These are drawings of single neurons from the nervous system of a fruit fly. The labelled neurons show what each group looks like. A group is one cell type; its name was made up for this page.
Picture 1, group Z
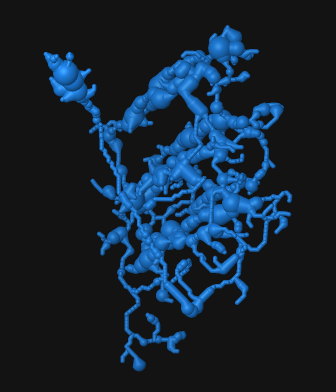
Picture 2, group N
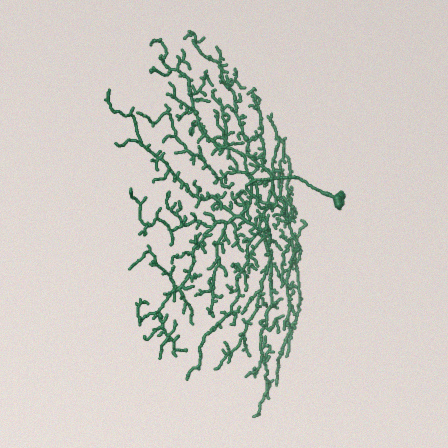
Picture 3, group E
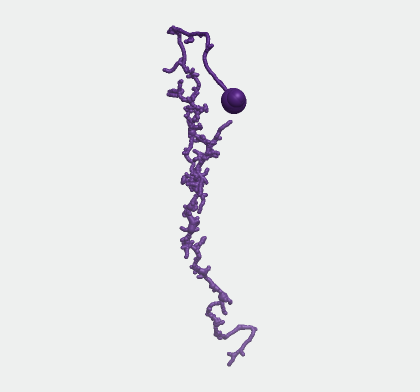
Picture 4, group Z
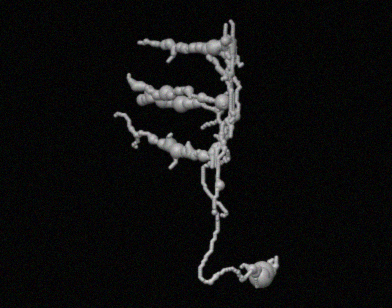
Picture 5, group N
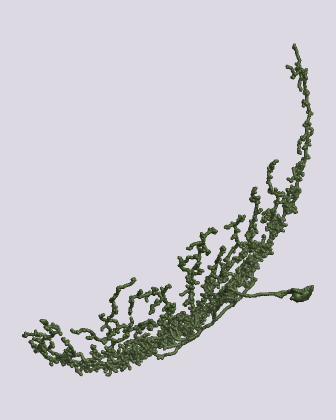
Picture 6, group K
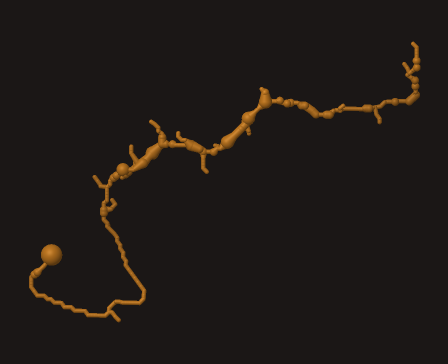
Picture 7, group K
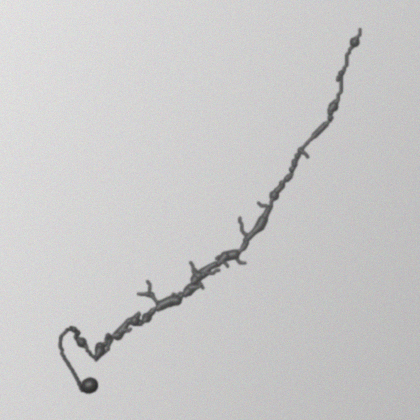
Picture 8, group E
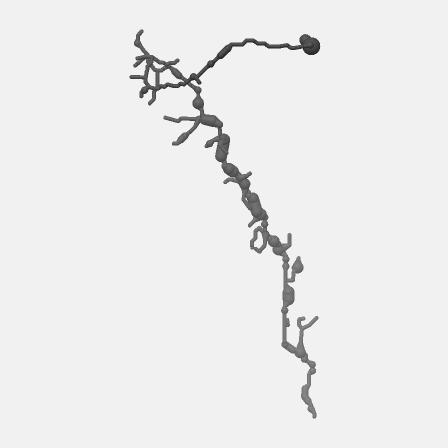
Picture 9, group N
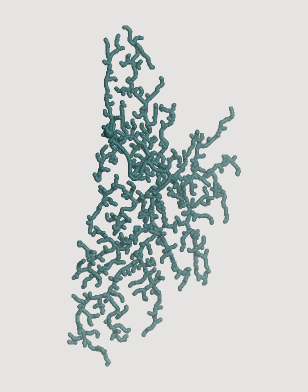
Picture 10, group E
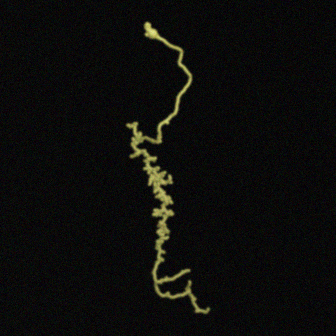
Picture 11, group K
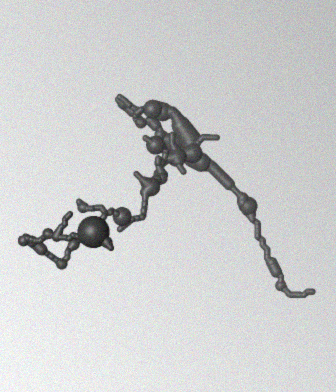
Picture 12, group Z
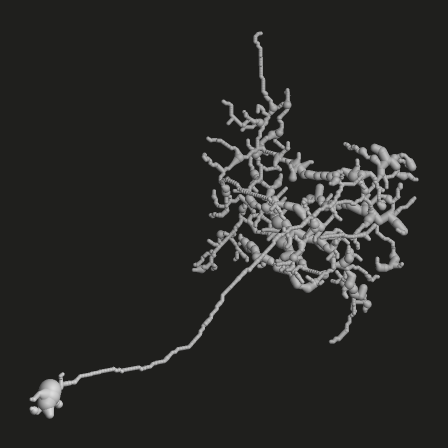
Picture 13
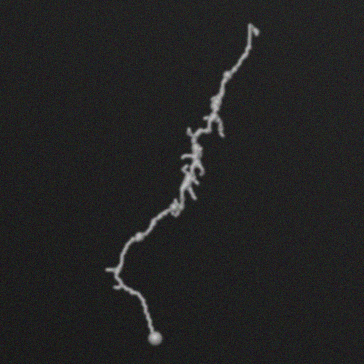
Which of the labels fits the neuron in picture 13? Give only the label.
group K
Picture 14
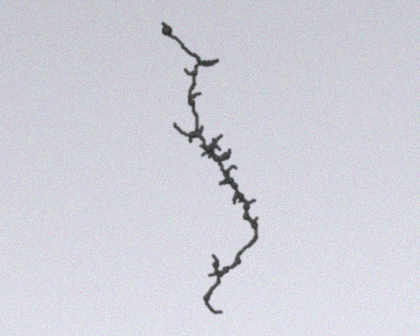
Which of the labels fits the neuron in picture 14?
group E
